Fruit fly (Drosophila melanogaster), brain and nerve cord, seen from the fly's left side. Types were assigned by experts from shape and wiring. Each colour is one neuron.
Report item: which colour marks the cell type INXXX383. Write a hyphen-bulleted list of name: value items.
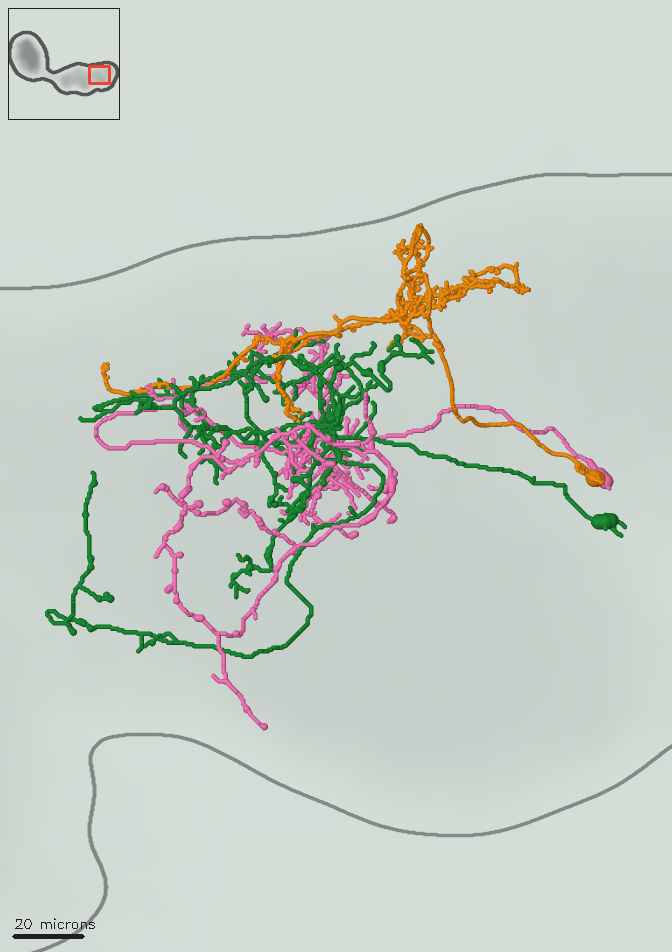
- colour: pink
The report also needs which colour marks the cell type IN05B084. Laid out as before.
- colour: green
